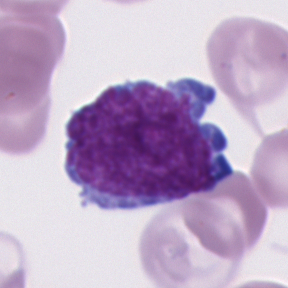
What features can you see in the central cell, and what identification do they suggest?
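Irregular in outline, the cell has knobby bulges along its right side. Its cytoplasm stains blue, and rounded blue blebs of it project from the upper right edge. A single unlobed nucleus fills about 80% of the cell's area. It is a myeloblast.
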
